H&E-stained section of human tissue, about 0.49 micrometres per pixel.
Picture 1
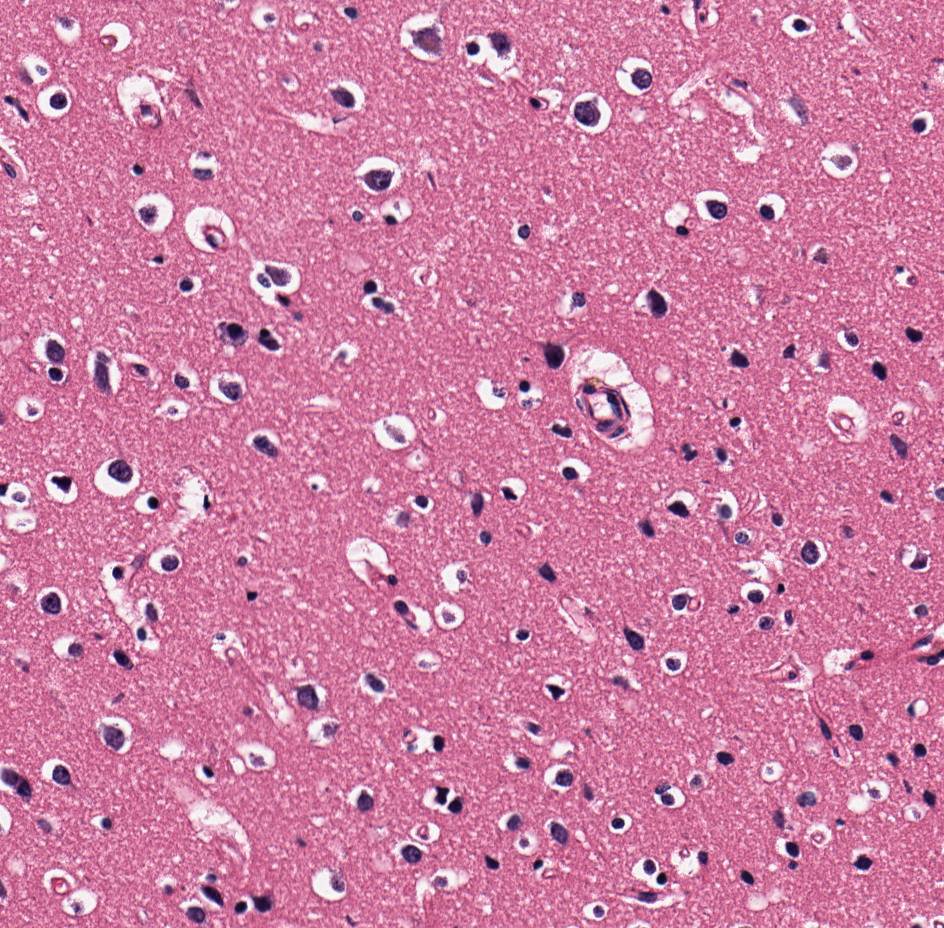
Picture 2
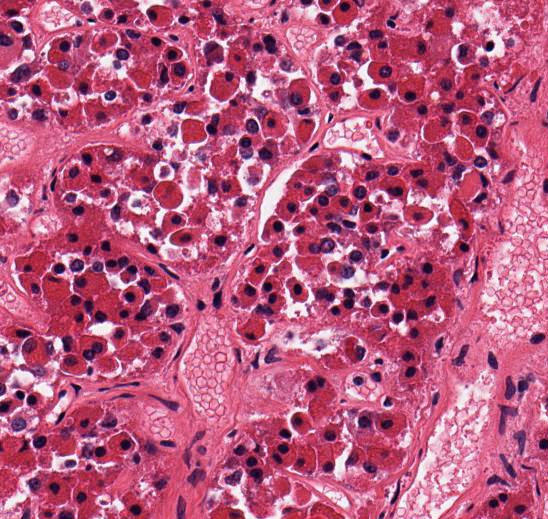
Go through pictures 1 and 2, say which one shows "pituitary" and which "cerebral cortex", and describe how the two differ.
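Cerebral cortex appears in picture 1, pituitary in picture 2. Picture 1 shows fairly evenly scattered cells without nests, layers or glandular units: numerous small, round, dark glial nuclei with little visible cytoplasm, and scattered larger neurons with paler round nuclei in a rim of purplish cytoplasm. Picture 2 has rounded nests of polygonal cells with abundant deeply eosinophilic cytoplasm, separated by thin pink fibrous septa. Pale pink areas with a honeycomb of small round vacuoles lie within the septa at lower centre and along the right edge.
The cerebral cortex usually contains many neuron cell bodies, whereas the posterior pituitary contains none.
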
